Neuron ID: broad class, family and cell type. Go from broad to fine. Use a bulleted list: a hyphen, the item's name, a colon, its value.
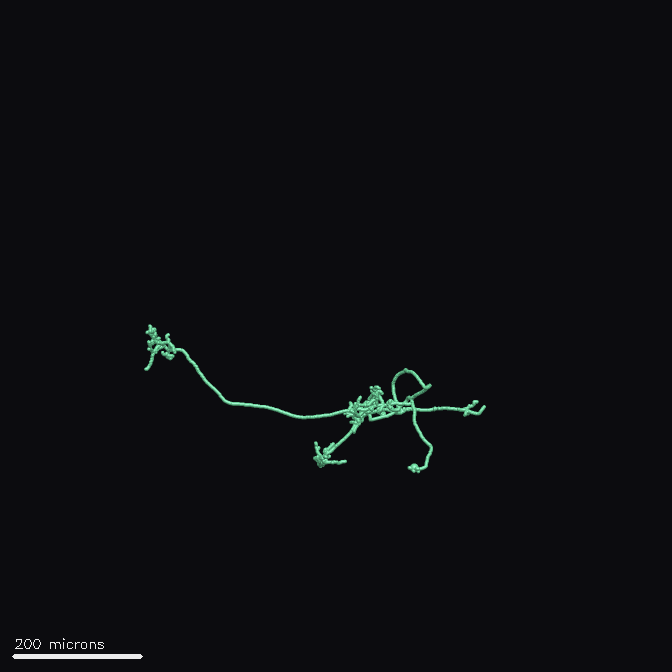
- broad class: ascending neuron
- family: hemilineage 02A
- cell type: AN02A005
